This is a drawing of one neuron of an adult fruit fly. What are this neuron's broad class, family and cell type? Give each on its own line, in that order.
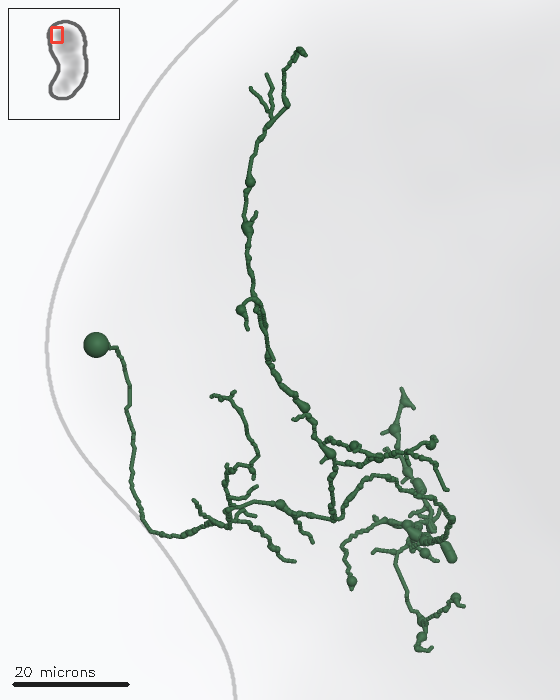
central-brain intrinsic neuron
hemilineage SMPpd1
CB2720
